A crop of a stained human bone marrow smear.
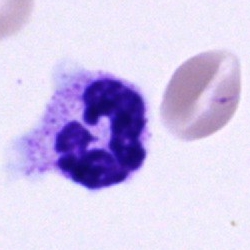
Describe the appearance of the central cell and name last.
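Taking each point in turn, the chromatin is dark purple and coarsely clumped, and no nucleoli can be seen in the nucleus. The outline is irregular, with cytoplasm extending out on the left side, and that cytoplasm holds no visible vacuoles. The cell is a segmented neutrophil.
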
